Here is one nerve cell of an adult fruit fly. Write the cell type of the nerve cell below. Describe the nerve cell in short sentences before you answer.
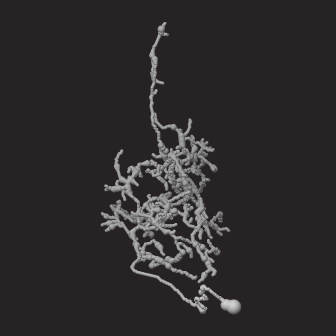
Dozens of branch ends can be seen. As drawn here it is taller than it is wide. This is a central-brain intrinsic neuron. Its cell type is GNG566.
